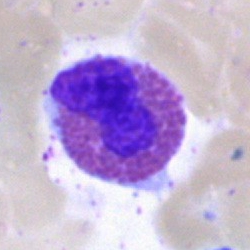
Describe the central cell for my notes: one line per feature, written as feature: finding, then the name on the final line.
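Nucleus: sits toward the upper left of the cell, you'll notice
Nucleoli: none visible
Rim: narrow, pale blue, no granules, along the left and lower edges
Vacuoles: none in the cytoplasm
Name: eosinophil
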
